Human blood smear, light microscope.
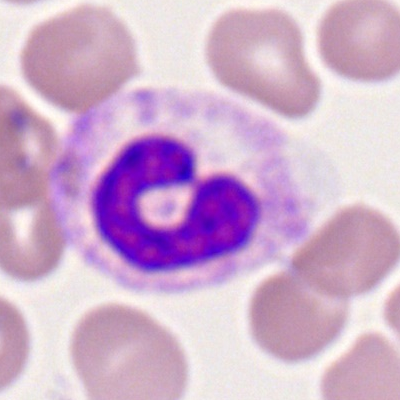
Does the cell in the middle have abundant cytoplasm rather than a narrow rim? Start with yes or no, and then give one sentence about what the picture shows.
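Yes. The cytoplasm is abundant and pale pinkish-lilac.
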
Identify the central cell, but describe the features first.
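Here the outline's round to slightly oval and smooth. The nucleus is a single curved band bent into a horseshoe whose ends nearly meet, and the narrow gap between those ends faces upward. Its chromatin is dark purple and coarsely clumped. You're looking at a band neutrophil.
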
